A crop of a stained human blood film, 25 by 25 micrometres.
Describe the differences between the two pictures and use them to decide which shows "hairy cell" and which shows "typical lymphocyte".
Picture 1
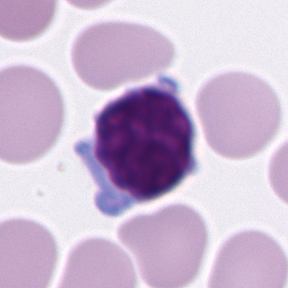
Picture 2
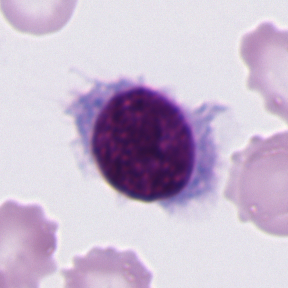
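Of the two, the typical lymphocyte is in picture 1 and the hairy cell is in picture 2. Begin at the edges: the hairy cell's outline is irregular rather than round, its border ragged and fringed with fine hair-like projections, while the lymphocyte has just an irregular pale blue projection at its lower left and a small pale blue knob at its top right.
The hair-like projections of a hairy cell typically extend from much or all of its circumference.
The nuclei differ in shape: round and about 9 micrometres across in the lymphocyte, oval and about 10 by 9 micrometres in the hairy cell, with no indentation or lobes.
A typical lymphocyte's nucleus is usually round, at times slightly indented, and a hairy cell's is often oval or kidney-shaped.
The lymphocyte's chromatin is dense and dark purple, in coarse clumps separated by slightly paler patches, and no nucleoli can be seen. Neither cell shows granules; the lymphocyte's visible cytoplasm is pale blue, the hairy cell's pale grey-blue.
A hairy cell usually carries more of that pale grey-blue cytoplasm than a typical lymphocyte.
The hairy cell measures about 14 by 11 micrometres.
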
